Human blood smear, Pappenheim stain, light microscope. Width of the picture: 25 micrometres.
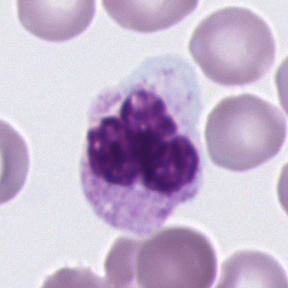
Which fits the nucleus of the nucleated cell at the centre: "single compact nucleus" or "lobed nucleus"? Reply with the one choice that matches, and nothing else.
Lobed nucleus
